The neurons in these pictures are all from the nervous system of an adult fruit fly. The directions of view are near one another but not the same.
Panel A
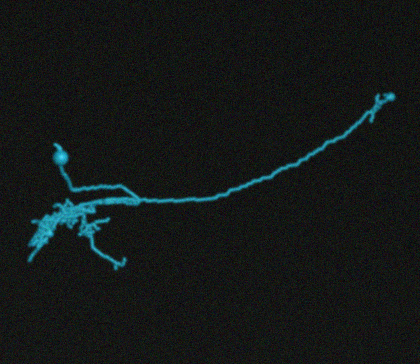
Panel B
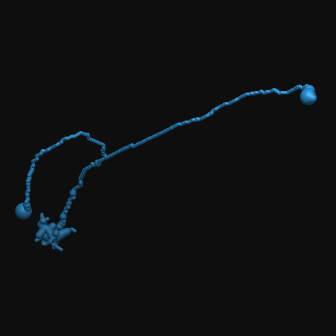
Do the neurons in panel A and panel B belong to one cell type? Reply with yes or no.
no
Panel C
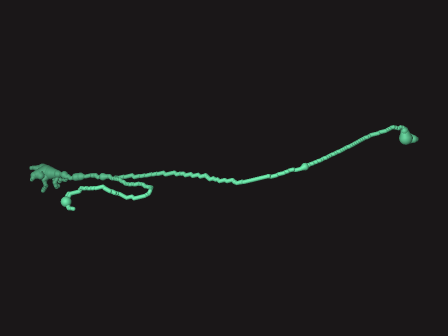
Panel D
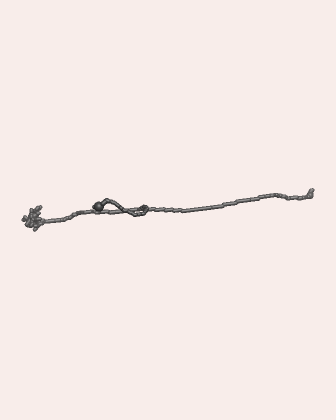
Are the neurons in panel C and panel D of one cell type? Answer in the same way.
yes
